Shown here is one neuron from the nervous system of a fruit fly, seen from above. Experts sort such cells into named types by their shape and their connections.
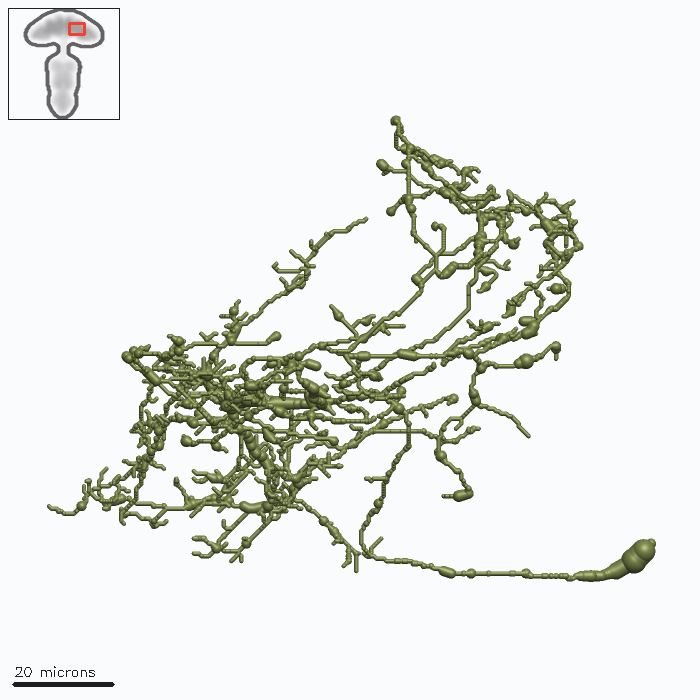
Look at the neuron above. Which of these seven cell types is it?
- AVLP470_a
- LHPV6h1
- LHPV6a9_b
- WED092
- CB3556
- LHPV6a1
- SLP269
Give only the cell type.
SLP269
